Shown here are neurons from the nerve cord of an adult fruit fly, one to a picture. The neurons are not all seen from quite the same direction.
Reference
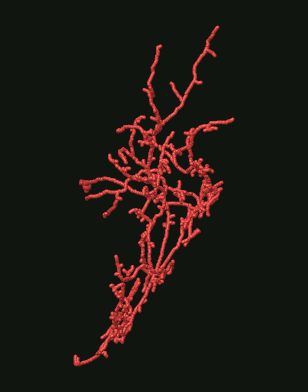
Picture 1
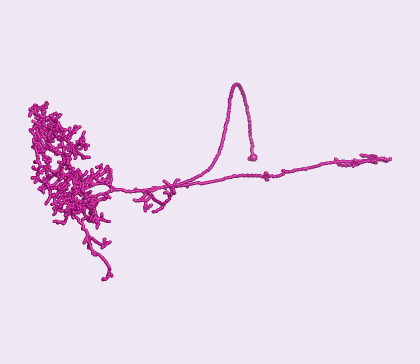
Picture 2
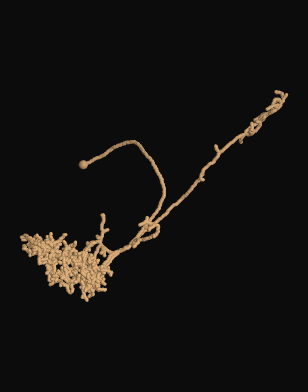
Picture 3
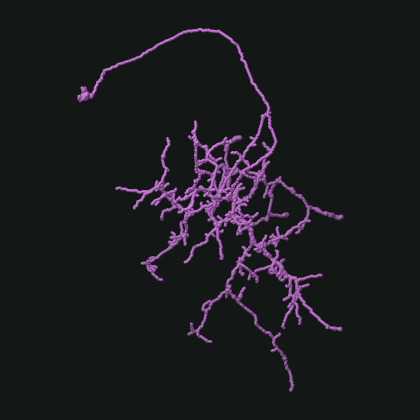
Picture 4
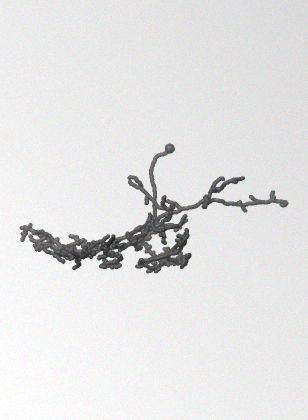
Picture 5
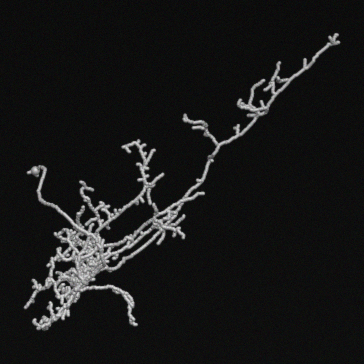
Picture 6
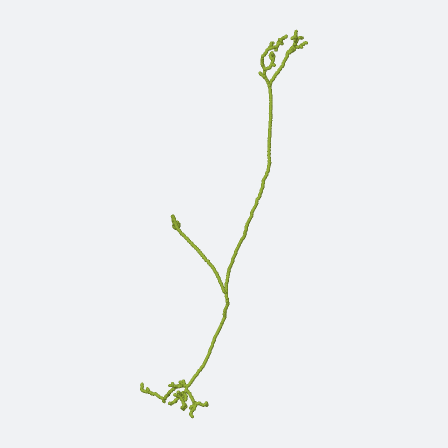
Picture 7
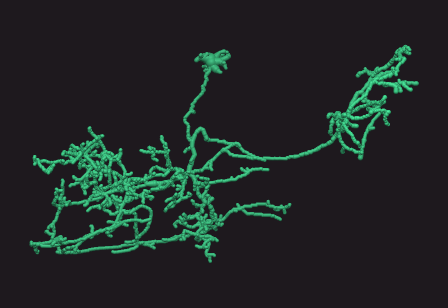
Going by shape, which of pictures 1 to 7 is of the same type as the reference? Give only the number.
4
